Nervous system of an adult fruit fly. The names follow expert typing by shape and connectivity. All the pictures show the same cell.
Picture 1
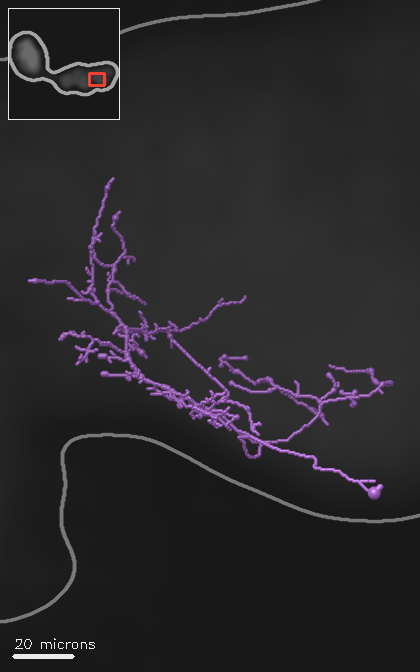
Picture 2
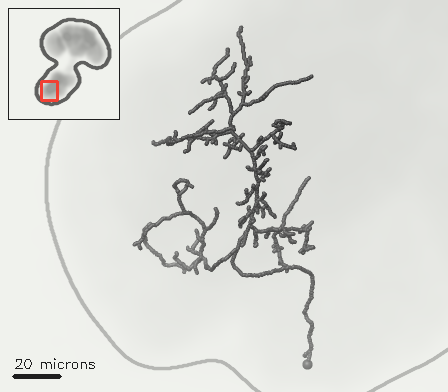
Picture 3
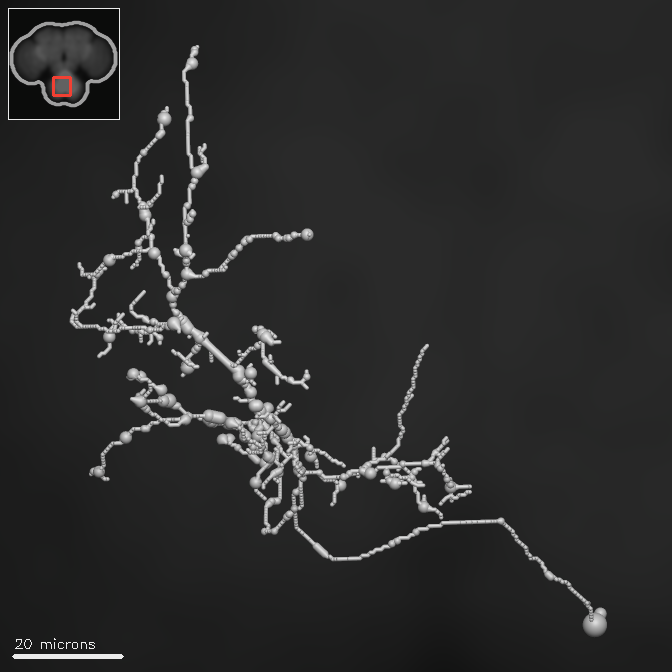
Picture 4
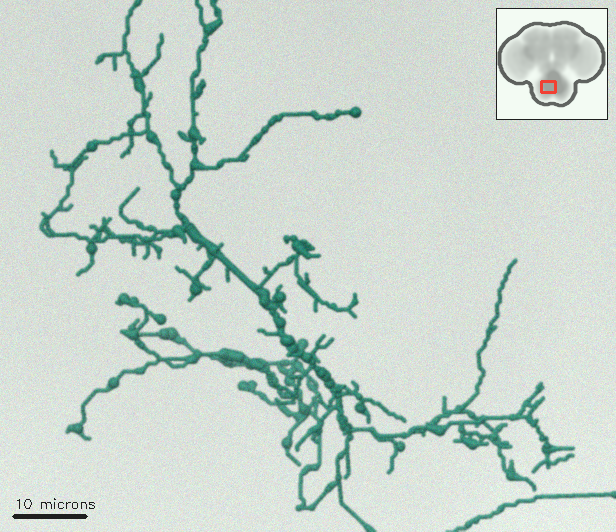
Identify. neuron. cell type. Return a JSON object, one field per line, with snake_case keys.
{
 "cell_type": "IN14A039"
}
